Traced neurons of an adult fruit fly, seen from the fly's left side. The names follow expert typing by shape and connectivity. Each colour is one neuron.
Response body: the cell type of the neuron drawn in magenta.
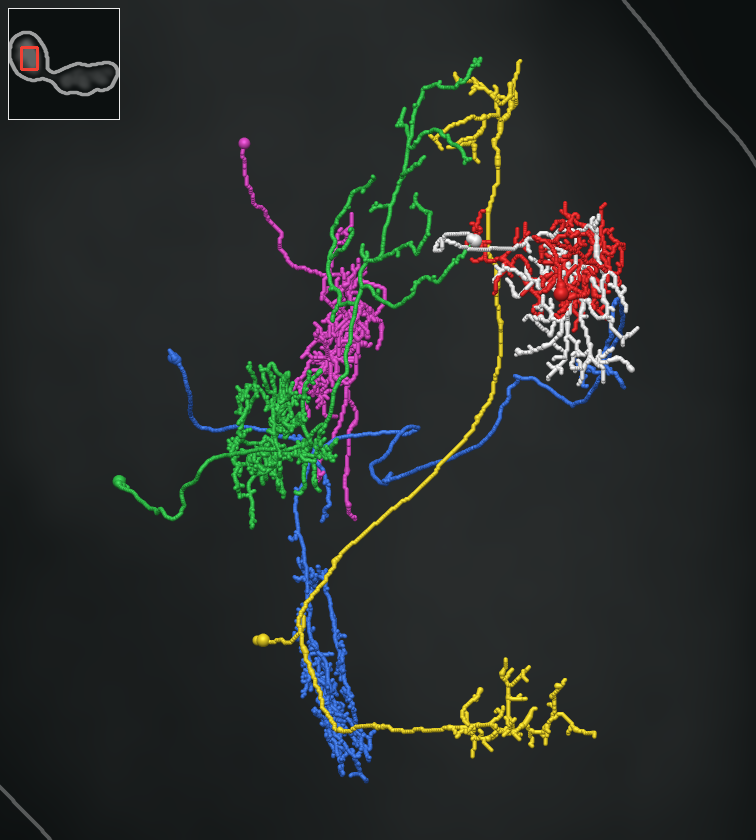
Cm6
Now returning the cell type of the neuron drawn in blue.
MeVP6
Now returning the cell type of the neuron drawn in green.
Cm8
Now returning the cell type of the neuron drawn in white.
Cm9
